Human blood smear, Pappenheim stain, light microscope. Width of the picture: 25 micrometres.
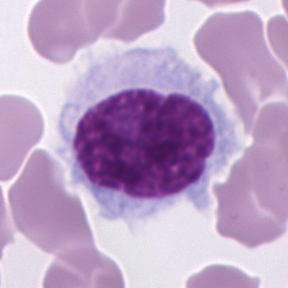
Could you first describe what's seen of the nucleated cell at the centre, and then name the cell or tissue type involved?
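Along its edge the outline runs irregular, with small ragged projections, and the cell comes to about 16 micrometres across. The nucleus looks oval, about 12 by 10 micrometres, with a shallow notch in its upper edge. Its cytoplasm is a pale greyish blue, and that band is wider above the nucleus than below it. I'd call this a hairy cell.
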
